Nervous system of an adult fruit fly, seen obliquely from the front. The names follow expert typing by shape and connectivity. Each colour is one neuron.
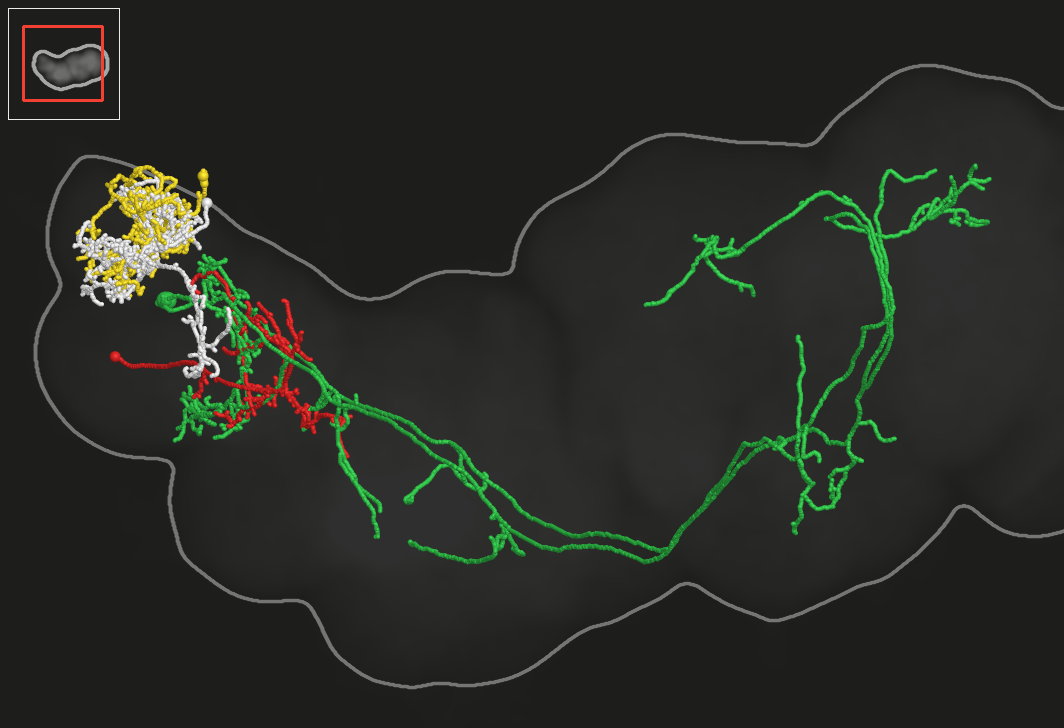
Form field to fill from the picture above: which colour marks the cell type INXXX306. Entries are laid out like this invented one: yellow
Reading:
white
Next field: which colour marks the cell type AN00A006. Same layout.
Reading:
green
